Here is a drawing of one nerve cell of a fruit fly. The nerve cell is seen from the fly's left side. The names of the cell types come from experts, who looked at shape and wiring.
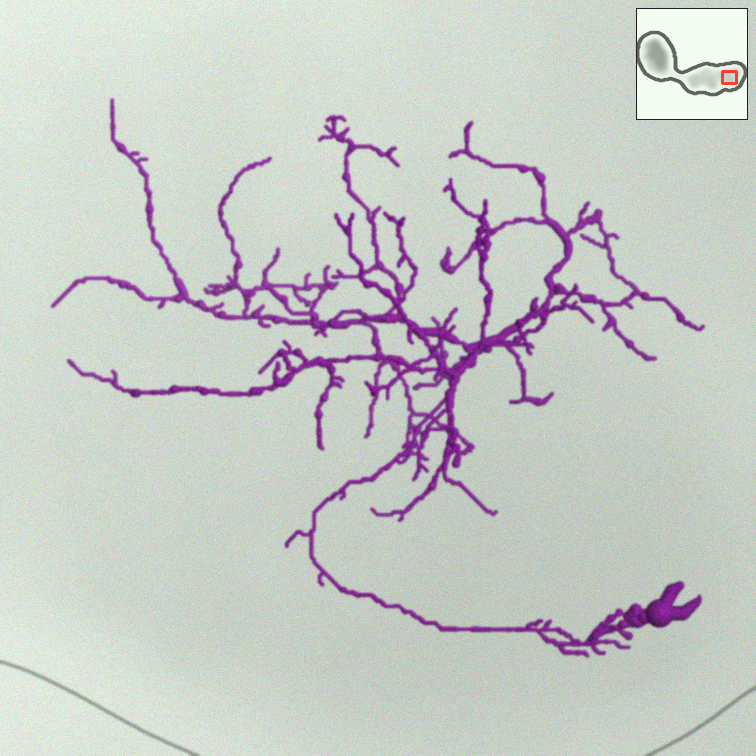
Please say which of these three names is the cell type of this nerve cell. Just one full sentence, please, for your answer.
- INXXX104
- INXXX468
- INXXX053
To the cell type INXXX053 belongs this nerve cell.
